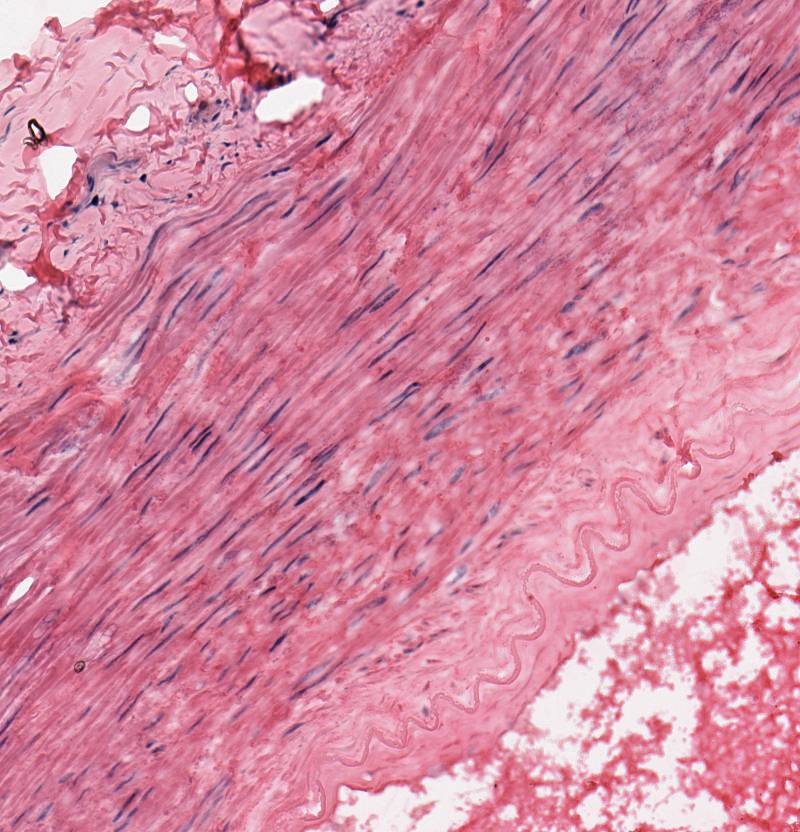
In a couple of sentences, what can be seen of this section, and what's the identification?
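Pale pink band with very few nuclei between wavy lamina and lumen. Middle of field filled by smooth muscle cells; nuclei elongated, dark blue, spindle-shaped. Cells run parallel to the wavy lamina, lower left to upper right. Upper-left corner: loose pale connective tissue, scattered small nuclei, empty spaces. Section: tibial artery.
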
